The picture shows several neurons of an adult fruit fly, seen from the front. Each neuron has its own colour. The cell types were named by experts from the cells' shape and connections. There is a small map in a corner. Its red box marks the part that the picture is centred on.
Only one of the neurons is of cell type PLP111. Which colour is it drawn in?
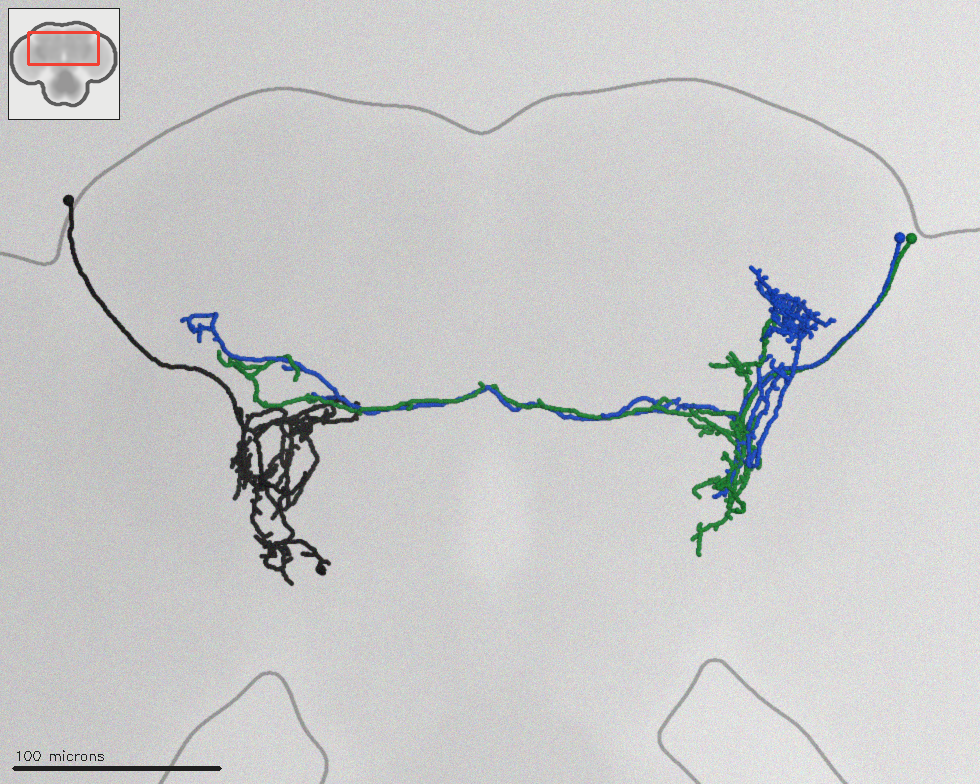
green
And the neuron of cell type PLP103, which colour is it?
black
